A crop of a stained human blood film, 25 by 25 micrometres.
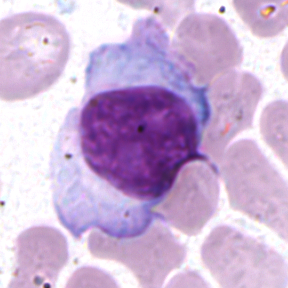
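Plasma cell in a stained blood smear. Look first at the nucleus: roughly oval, about 11 by 10 micrometres, with a shallow dent at its lower right edge. Its chromatin is moderately condensed in a patchy, blotchy pattern. The cytoplasm is abundant, widest on the left and top of the nucleus, and its pale blue turns deeper toward the outer margin.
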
